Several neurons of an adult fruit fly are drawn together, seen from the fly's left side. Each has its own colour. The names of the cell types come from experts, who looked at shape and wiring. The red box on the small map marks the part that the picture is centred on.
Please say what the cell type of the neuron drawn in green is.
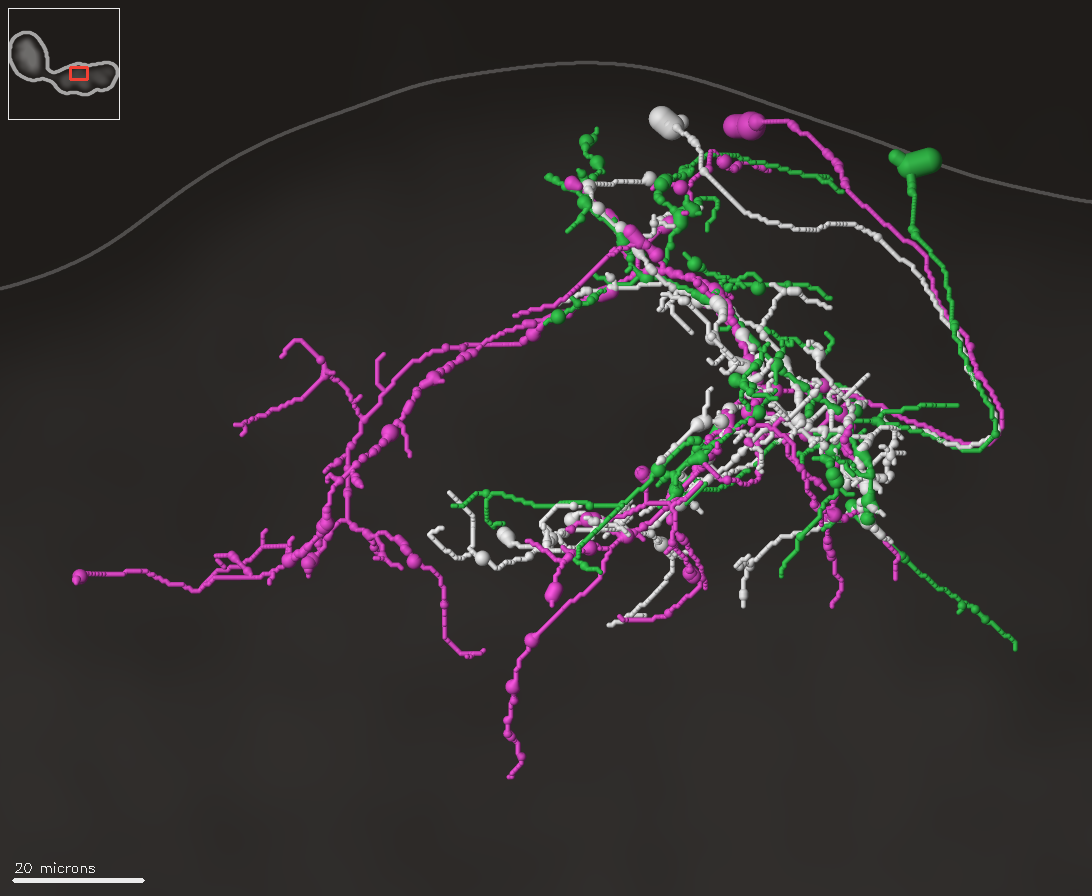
IN11B021_b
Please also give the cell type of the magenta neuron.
IN11B021_c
